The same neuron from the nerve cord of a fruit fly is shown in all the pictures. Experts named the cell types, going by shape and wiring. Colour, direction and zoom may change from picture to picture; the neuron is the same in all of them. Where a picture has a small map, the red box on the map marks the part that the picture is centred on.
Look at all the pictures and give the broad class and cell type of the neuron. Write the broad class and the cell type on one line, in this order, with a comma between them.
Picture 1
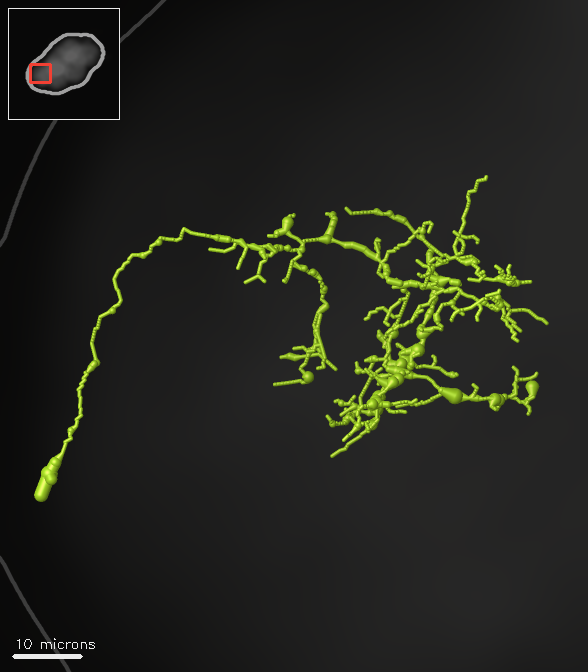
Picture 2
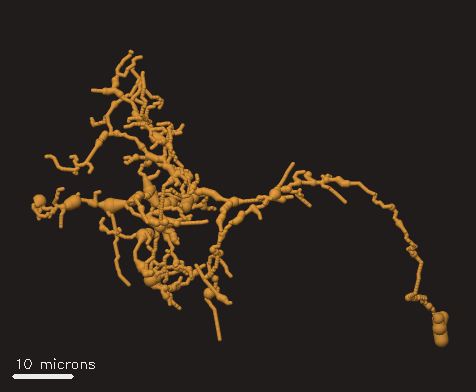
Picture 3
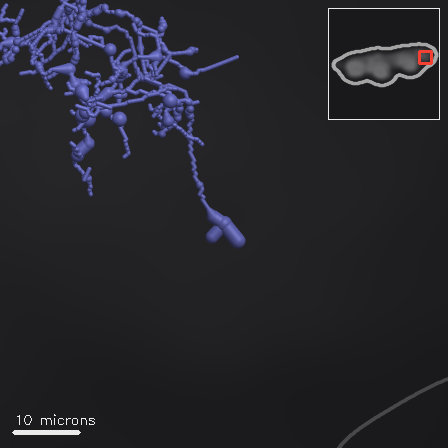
nerve-cord intrinsic neuron, INXXX295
